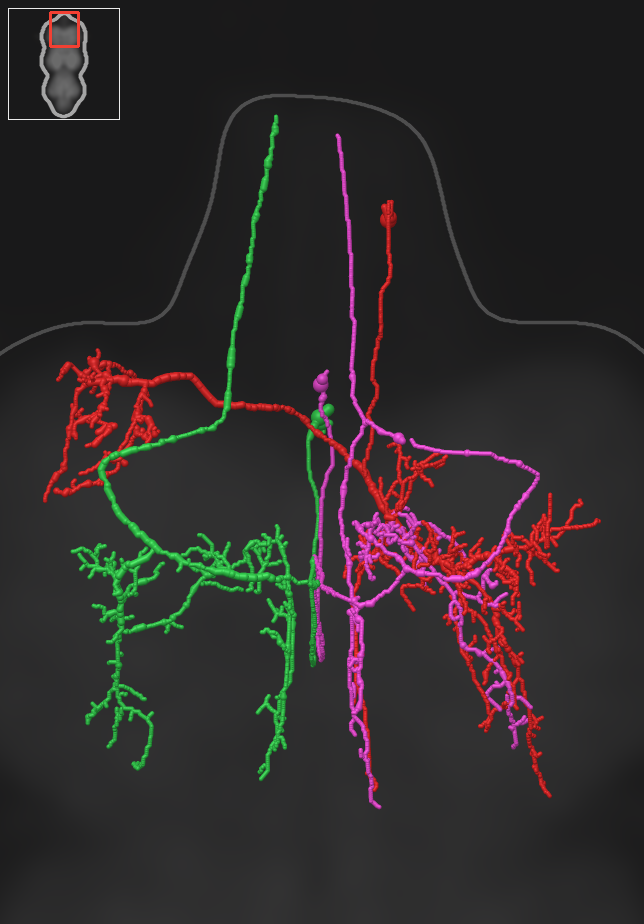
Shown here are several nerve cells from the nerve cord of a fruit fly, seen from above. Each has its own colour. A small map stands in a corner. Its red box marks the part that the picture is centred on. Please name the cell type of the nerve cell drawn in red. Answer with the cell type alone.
IN01A038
